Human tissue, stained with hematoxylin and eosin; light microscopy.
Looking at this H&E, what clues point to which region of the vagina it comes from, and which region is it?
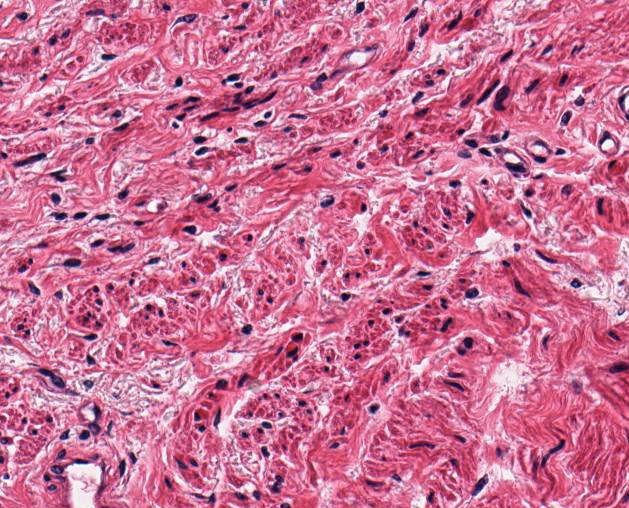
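So this is smooth muscle. Its pink spindle cells run in bundles cut lengthwise in the upper part, obliquely from lower left to upper right, and crosswise in the centre and lower left. Lengthwise, elongated dark nuclei sit in eosinophilic cytoplasm; crosswise, small round pink profiles, some holding a dark round nucleus.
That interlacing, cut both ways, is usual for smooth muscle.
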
